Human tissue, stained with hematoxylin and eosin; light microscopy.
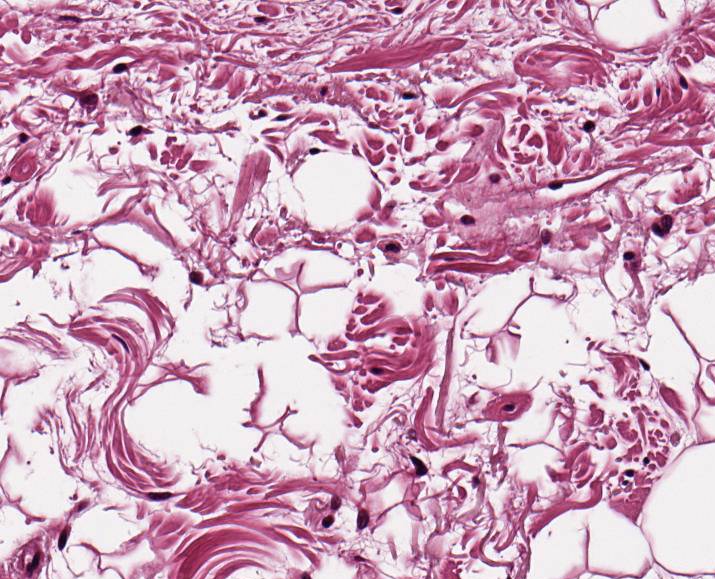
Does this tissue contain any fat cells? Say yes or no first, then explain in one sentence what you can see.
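Yes. Adipocytes appear as large empty clear spaces outlined by thin pink membranes.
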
